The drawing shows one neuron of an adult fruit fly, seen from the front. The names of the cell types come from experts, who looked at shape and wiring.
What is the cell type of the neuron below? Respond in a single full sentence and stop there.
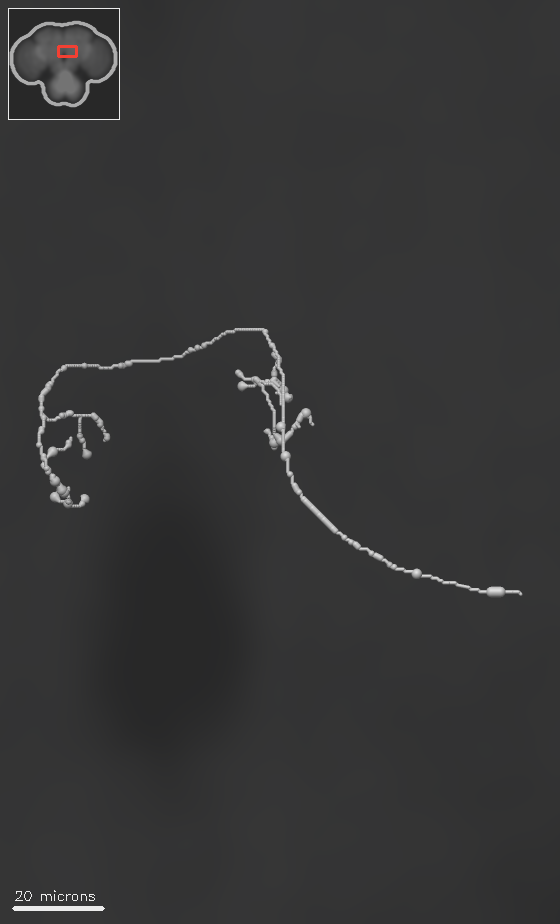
The cell type name for this neuron is ORN_DM2.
